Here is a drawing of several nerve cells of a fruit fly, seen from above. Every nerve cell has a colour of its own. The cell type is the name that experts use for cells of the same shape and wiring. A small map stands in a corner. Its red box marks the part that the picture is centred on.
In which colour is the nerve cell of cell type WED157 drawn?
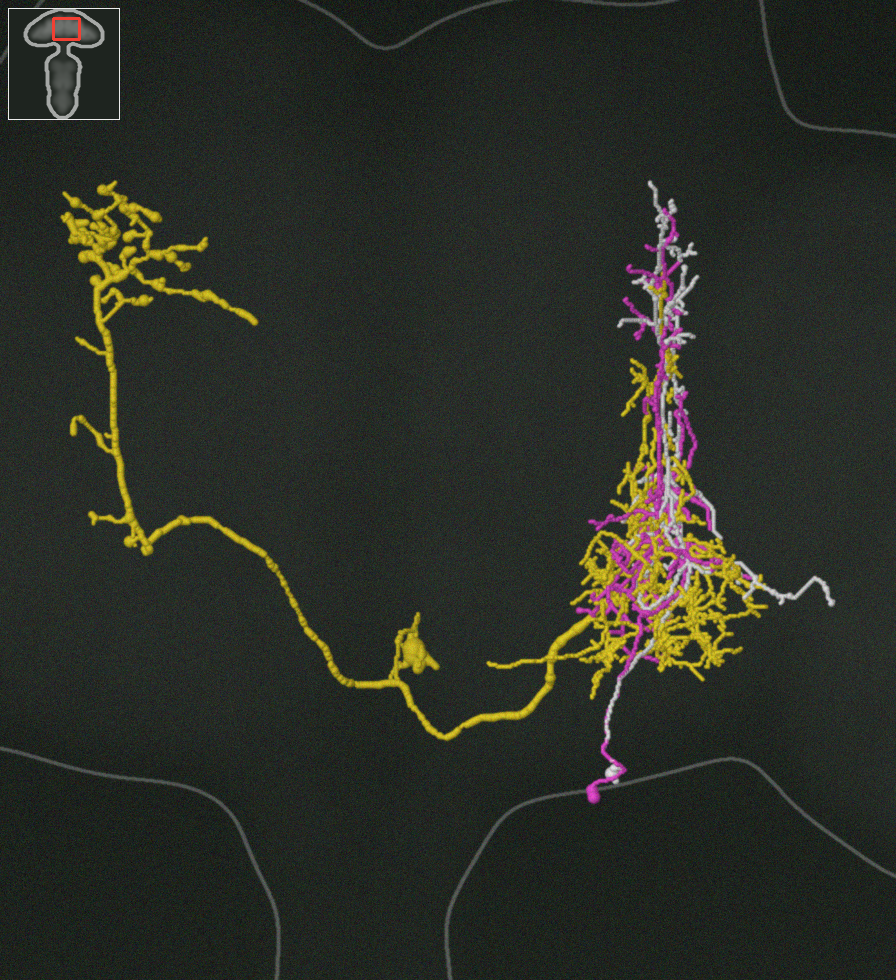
white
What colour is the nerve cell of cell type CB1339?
magenta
